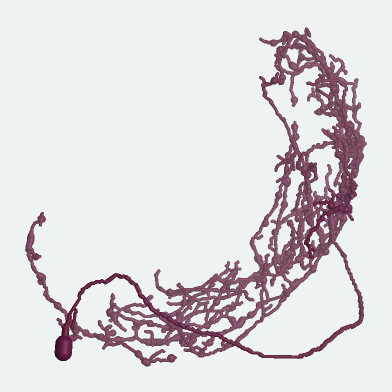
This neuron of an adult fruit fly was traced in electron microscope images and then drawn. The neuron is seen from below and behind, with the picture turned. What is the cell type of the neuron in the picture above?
SLP062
